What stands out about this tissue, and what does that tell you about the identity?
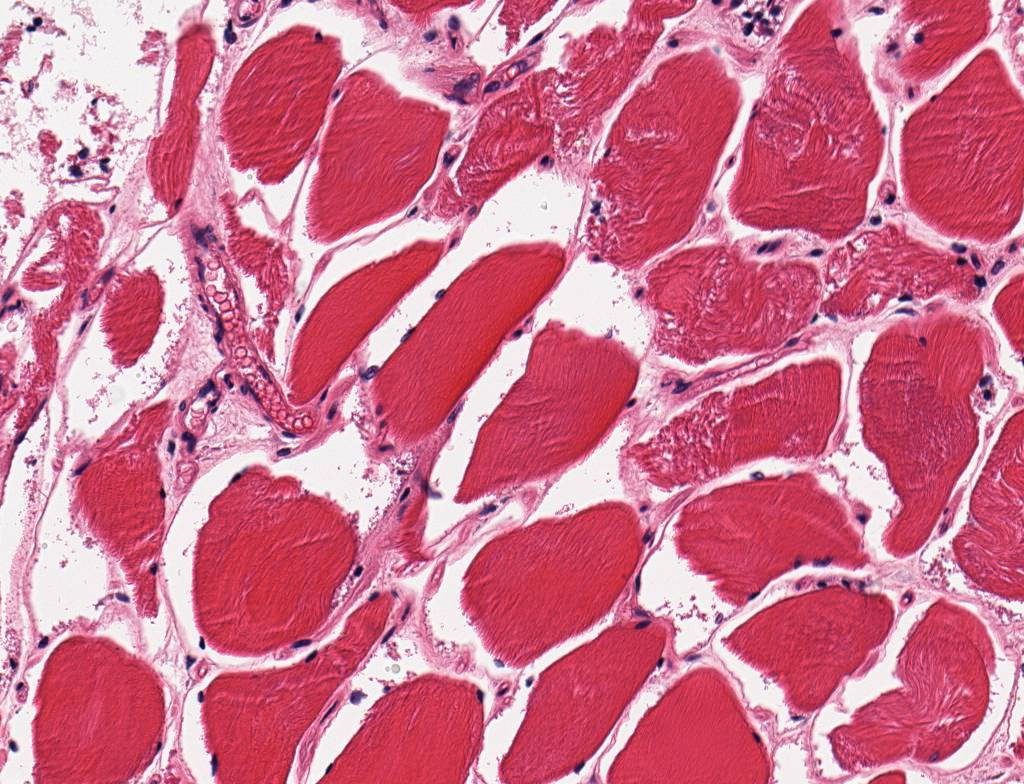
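Start with the nuclei of the muscle fibres: they are small, dark and flattened, and they sit at the edges of the fibres. Between the fibres run thin strands of pale pink connective tissue carrying spindle-shaped nuclei. You will find no fat cells between the fibres. This is skeletal muscle.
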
